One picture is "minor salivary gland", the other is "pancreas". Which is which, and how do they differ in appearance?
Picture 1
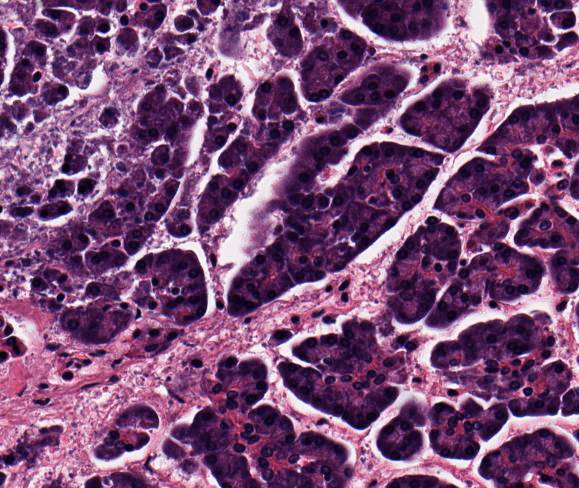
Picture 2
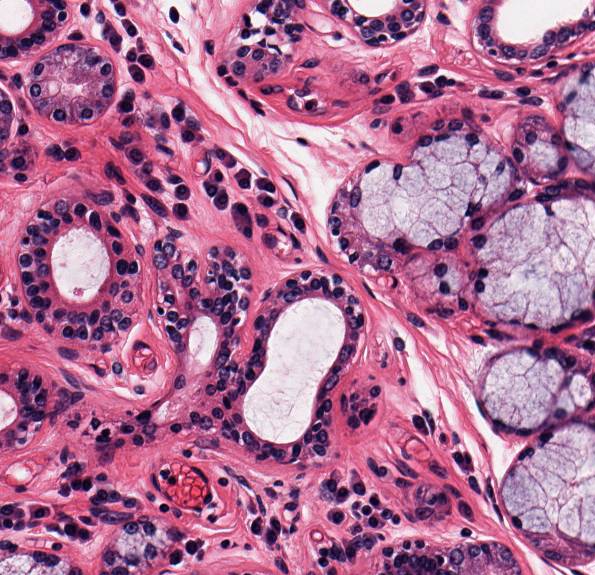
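Identification: pancreas in picture 1, minor salivary gland in picture 2. Pancreas: rounded, lobulated epithelial nests throughout, separated by thin strands of pale connective tissue. Nest cells: abundant, deeply staining dark purple cytoplasm; small, round, dark, fairly uniform nuclei. Stroma: loose, pale pink, wispy, broadest at left and upper left. Minor salivary gland: large mucous acini clustered on the right; ducts and smaller units at left and centre. Right-hand acini: pale, foamy, bluish-grey cytoplasm; small dark nuclei pressed to the outer edge of each unit. Ducts: cuboidal lining cells with round, dark nuclei.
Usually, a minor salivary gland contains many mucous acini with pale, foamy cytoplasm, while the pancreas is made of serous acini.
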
